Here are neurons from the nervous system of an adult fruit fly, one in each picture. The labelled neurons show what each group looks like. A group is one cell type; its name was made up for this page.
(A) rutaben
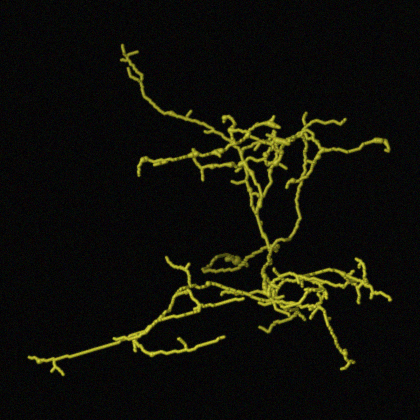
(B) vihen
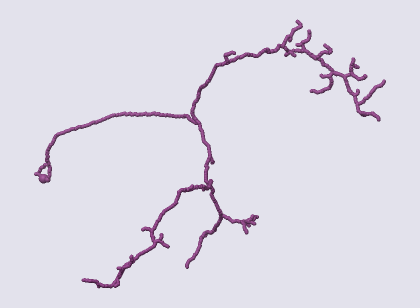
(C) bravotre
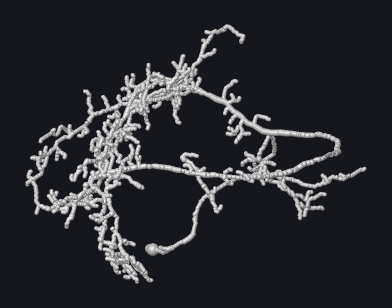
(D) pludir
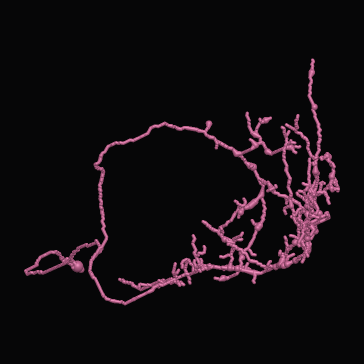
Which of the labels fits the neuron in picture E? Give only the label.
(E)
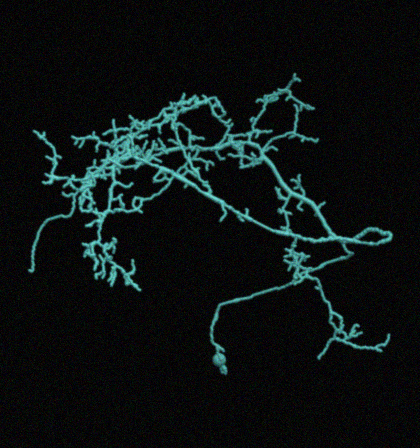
bravotre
